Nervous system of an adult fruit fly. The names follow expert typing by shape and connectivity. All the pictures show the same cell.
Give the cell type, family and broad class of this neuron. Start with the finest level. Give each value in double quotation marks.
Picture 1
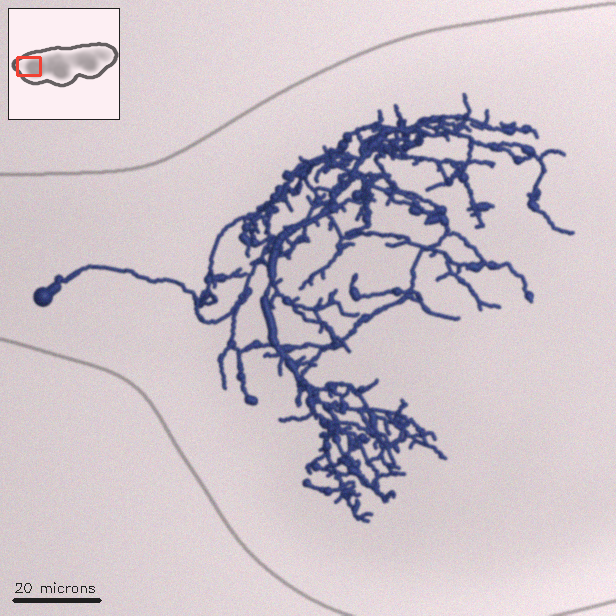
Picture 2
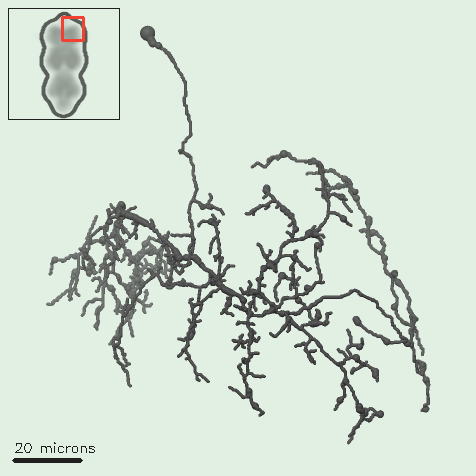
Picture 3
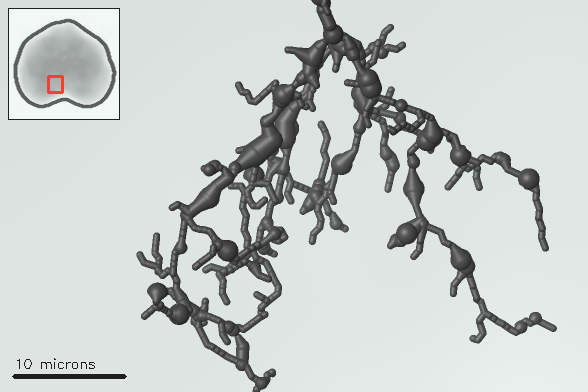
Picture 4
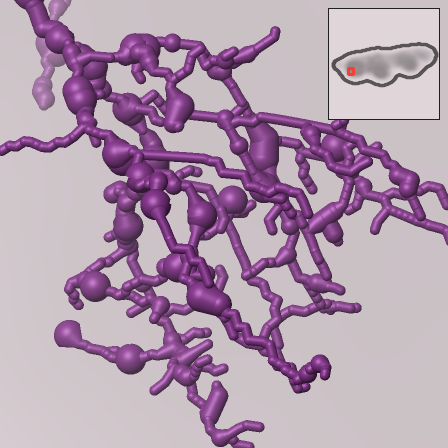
"IN16B050", "hemilineage 16B", "nerve-cord intrinsic neuron"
